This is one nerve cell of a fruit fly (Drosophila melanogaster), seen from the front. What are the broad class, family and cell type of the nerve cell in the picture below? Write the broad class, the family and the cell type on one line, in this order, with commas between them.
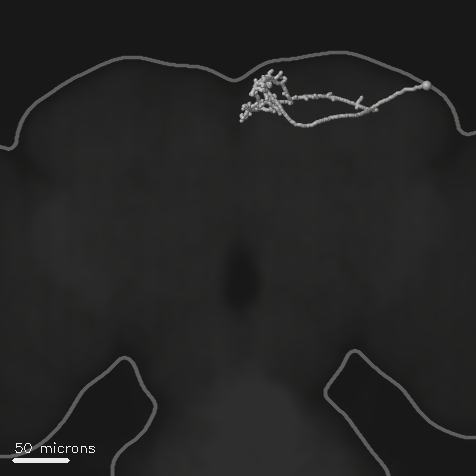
central-brain intrinsic neuron, hemilineage SLPpl1, CB4091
